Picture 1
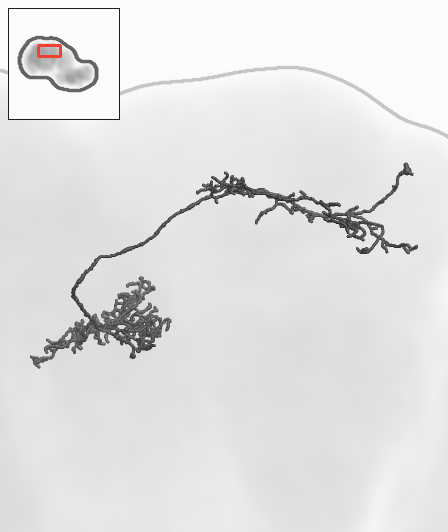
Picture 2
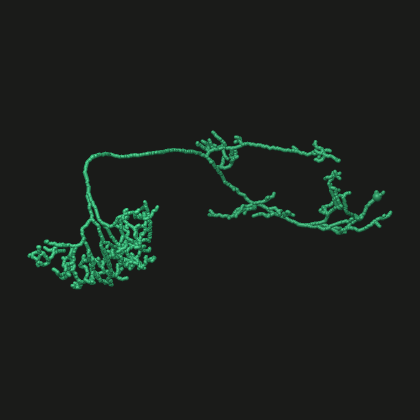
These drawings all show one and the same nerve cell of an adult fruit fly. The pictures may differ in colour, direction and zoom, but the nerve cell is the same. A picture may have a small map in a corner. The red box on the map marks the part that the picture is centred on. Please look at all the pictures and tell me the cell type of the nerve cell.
FB2H_b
